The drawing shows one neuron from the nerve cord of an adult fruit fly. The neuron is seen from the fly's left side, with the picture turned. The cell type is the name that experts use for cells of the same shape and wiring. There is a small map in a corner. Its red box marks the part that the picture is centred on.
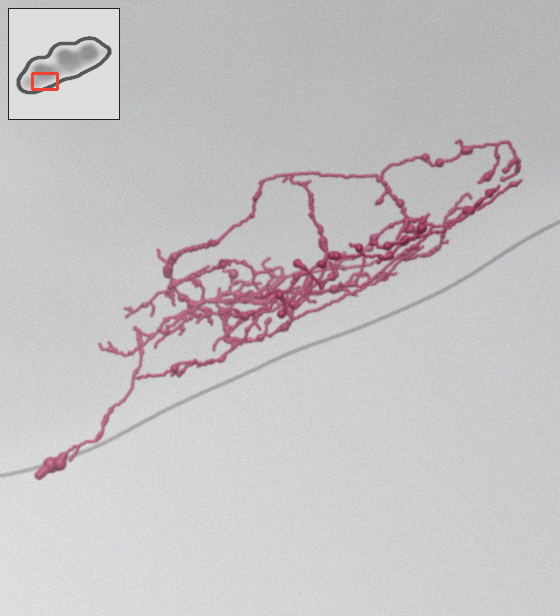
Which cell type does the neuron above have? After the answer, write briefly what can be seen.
The cell type is INXXX412. This is a nerve-cord intrinsic neuron. The picture shows dozens of branch ends. As drawn here it is wider than it is tall.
